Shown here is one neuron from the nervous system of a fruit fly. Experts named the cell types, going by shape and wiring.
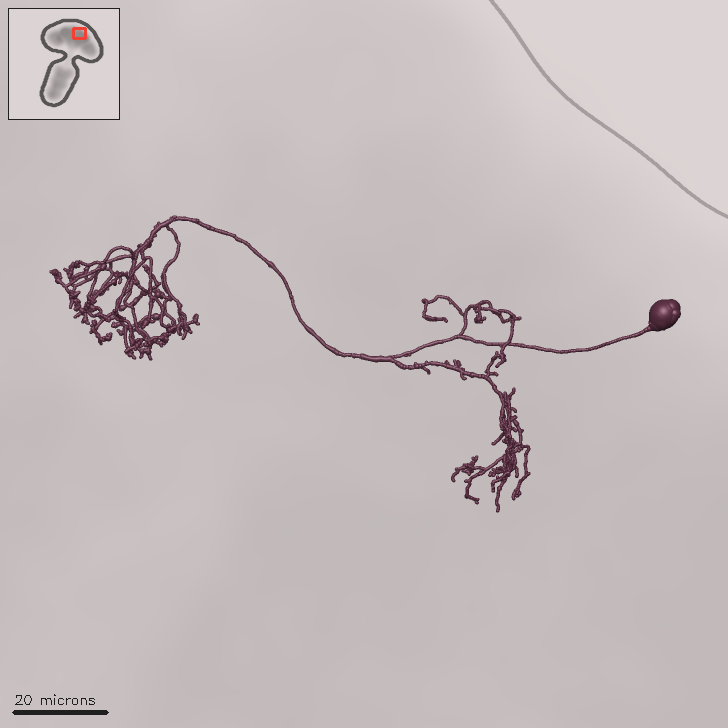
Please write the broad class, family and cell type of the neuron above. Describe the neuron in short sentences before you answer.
It is in the brain and does not reach the nerve cord. The cell body is on the right of the picture. From left to right in the picture it spans about 140 microns. It is a central-brain intrinsic neuron. The family is hemilineage EBa1. It is of cell type ER1_a.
